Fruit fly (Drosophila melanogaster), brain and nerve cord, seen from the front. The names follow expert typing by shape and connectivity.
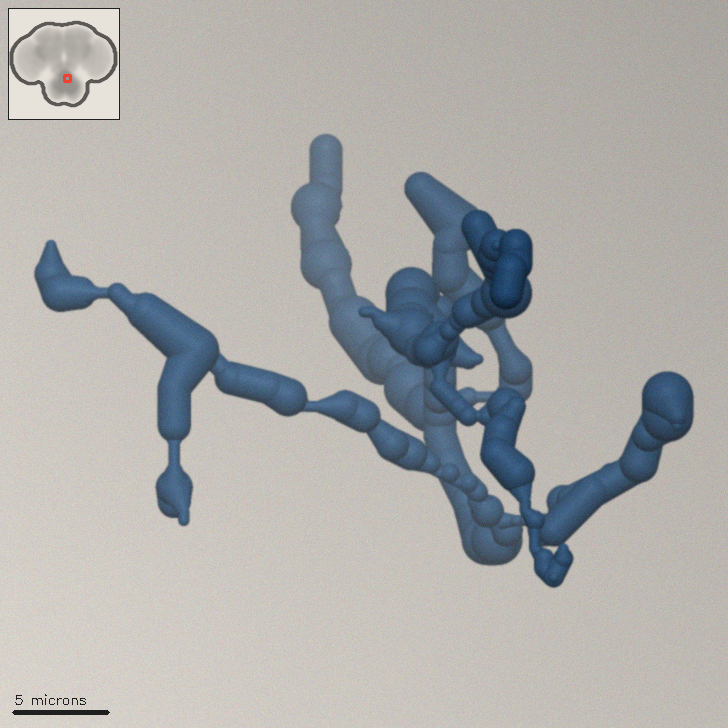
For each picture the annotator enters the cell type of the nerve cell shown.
SNxx23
